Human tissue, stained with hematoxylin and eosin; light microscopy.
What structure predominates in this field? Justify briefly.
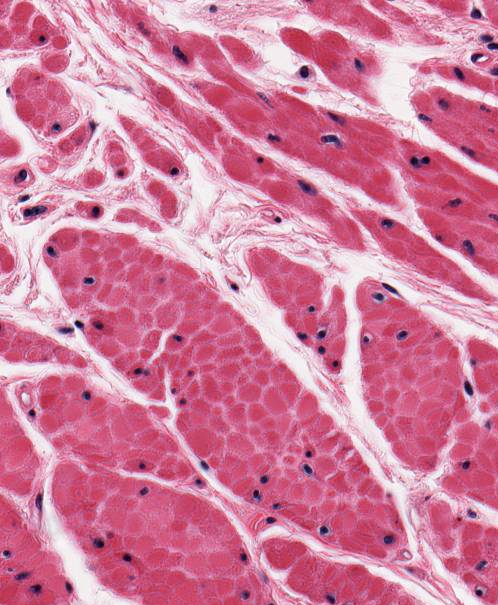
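Smooth muscle fills the field: pink bundles parted by pale septa. In the upper part, cells cut lengthwise run diagonally from upper left to lower right; middle and lower bundles, cut across, show many small polygonal profiles.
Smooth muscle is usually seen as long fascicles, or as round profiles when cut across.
The cytoplasm is evenly pink, with no cross-striations.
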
